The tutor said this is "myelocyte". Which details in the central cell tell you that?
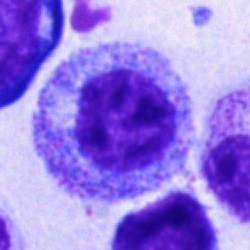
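Fits myelocyte: fine pink-purple granules scattered throughout the cytoplasm.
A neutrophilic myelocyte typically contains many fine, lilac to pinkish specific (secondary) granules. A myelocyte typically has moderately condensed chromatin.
Here the chromatin is dark purple and coarsely clumped, with lighter patches between the clumps. Cytoplasm abundant and pale lilac-blue, forming a wide ring all around the nucleus.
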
